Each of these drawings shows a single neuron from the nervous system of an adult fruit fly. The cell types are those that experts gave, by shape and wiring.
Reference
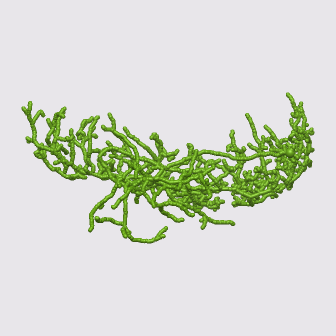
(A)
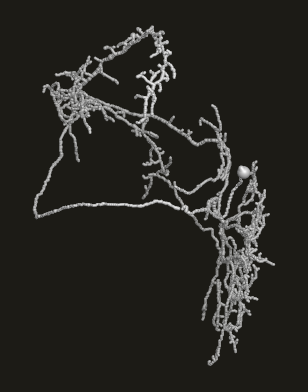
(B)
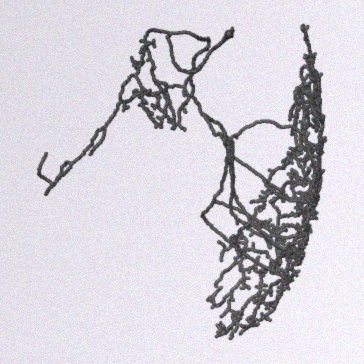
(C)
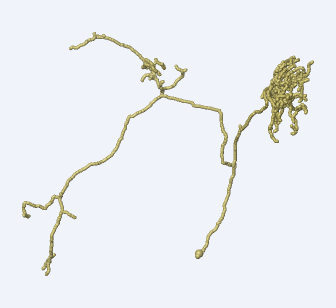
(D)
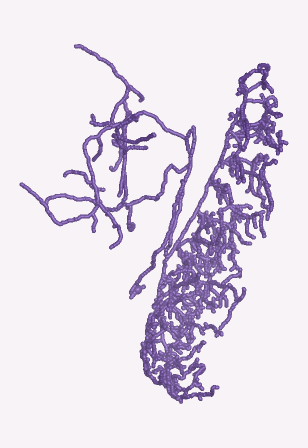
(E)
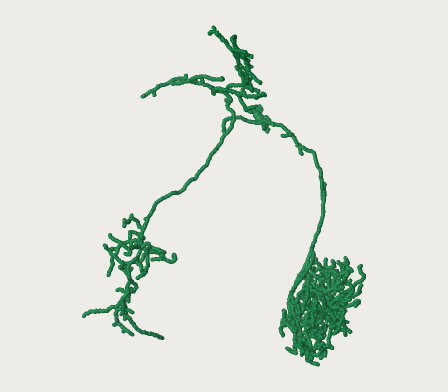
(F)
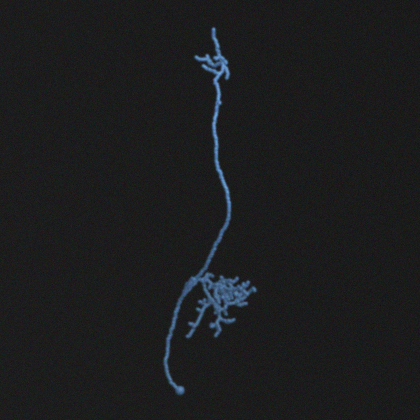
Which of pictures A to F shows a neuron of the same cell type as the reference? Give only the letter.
D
